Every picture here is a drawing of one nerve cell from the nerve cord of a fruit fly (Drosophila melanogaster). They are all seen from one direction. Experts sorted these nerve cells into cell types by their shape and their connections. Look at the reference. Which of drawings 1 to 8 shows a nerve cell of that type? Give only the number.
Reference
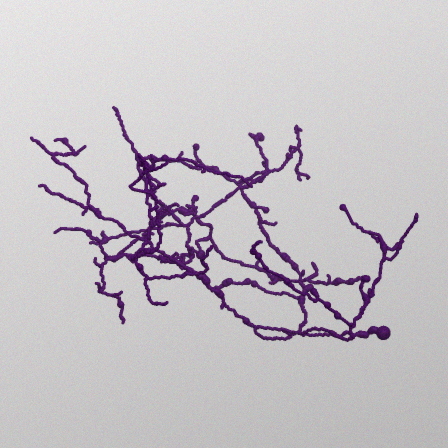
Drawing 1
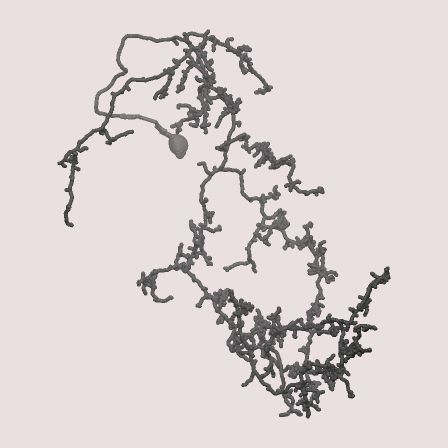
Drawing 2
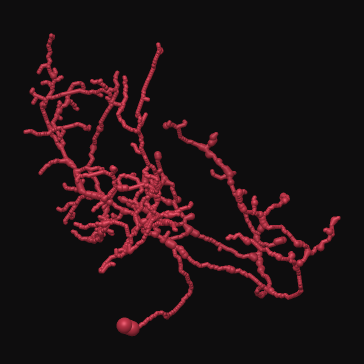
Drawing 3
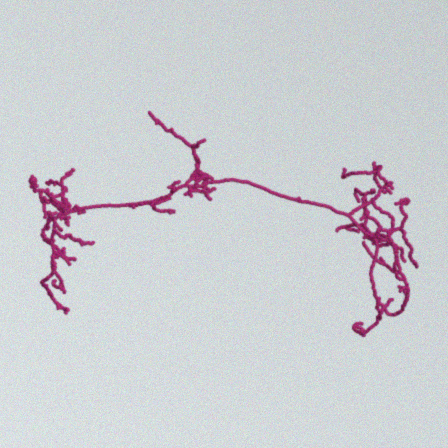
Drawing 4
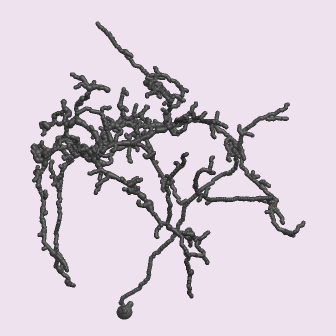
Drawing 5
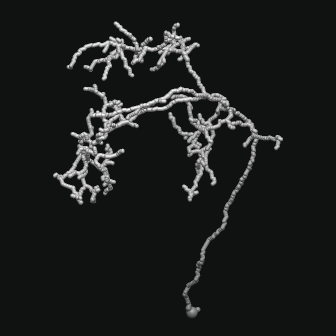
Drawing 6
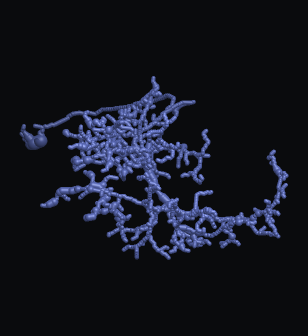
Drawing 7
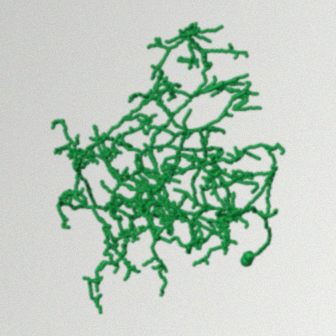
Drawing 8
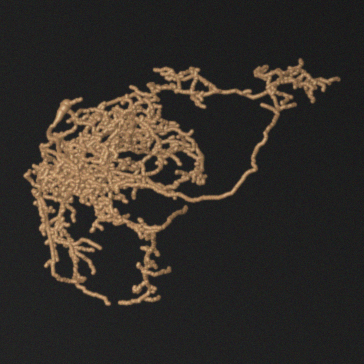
2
